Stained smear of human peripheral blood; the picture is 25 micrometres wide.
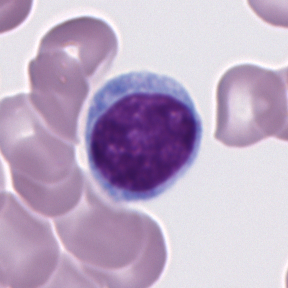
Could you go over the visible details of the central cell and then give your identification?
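Seen whole, the cell has a smooth, round outline with no surface projections. Its nucleus is round to slightly oval, without indentation or lobes, and the chromatin is dark purple and coarsely clumped. No distinct granules lie in the cytoplasm. The cell is a typical lymphocyte.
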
